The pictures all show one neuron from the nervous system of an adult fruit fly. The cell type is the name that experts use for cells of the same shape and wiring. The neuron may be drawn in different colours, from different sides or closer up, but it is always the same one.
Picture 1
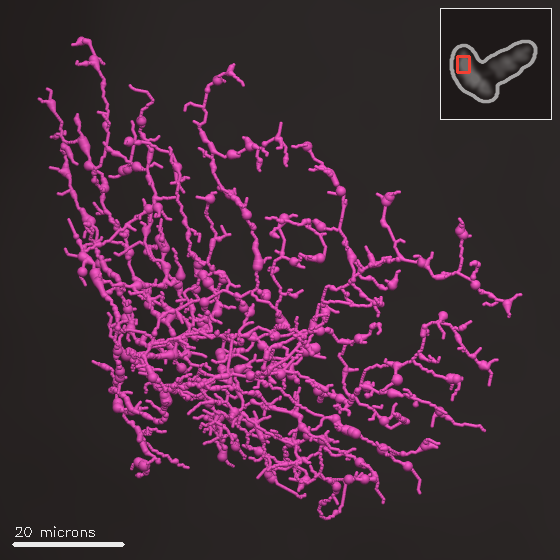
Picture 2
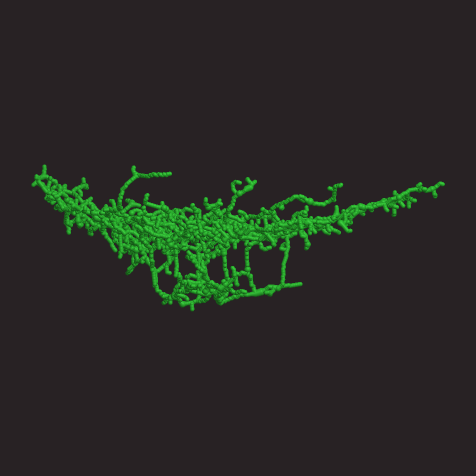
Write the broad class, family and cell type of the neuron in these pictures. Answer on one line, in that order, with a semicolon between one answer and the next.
optic-lobe intrinsic neuron; Dm; Dm20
